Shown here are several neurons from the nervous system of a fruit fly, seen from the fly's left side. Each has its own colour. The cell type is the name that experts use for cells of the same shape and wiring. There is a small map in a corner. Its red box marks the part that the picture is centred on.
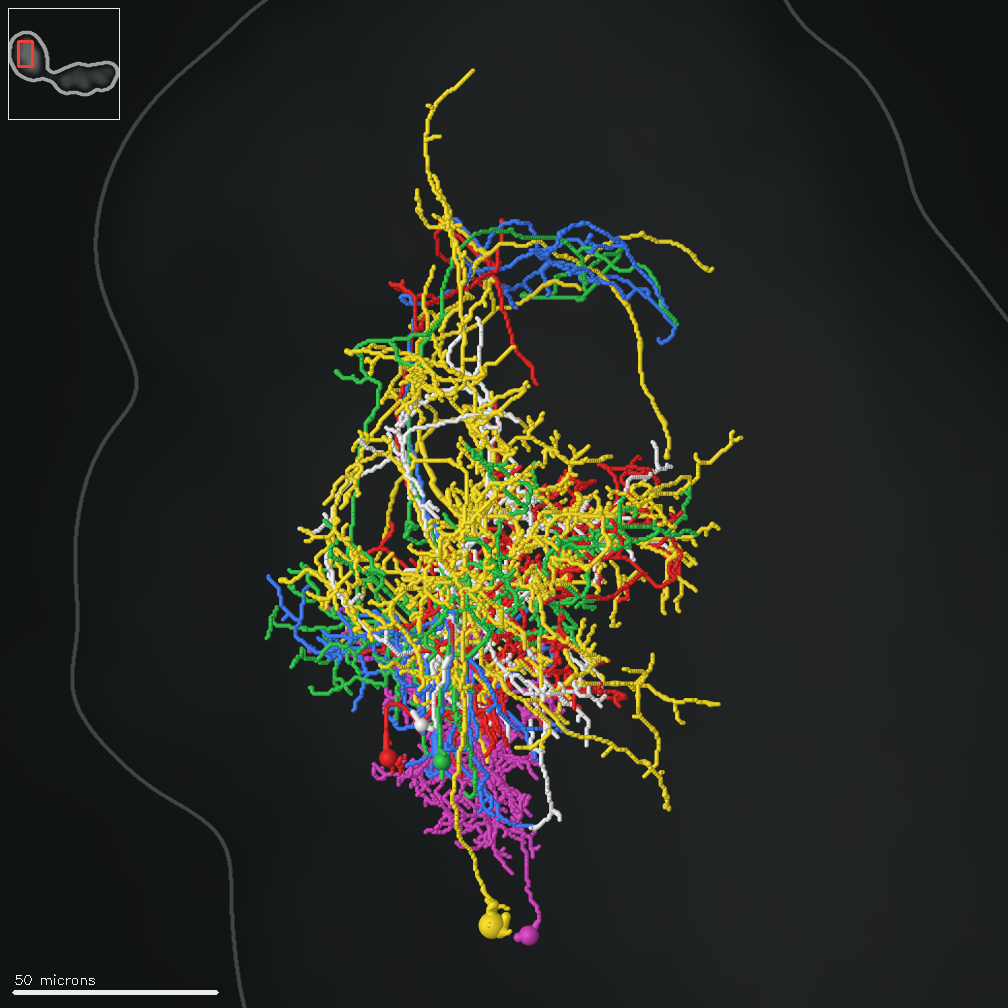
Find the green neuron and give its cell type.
CB2257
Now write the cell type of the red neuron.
CB3302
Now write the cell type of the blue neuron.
AVLP149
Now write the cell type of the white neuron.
AVLP126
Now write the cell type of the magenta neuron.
AVLP599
